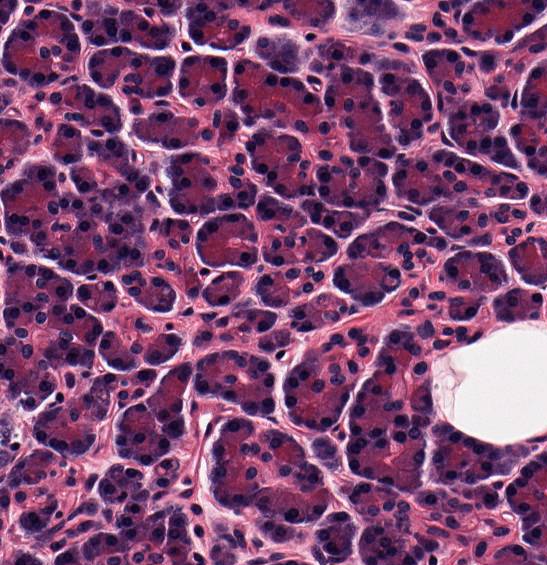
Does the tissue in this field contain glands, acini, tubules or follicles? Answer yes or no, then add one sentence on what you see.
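Yes. The acinar nuclei are small, round and dark, and lie toward the outer edge of each acinus.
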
